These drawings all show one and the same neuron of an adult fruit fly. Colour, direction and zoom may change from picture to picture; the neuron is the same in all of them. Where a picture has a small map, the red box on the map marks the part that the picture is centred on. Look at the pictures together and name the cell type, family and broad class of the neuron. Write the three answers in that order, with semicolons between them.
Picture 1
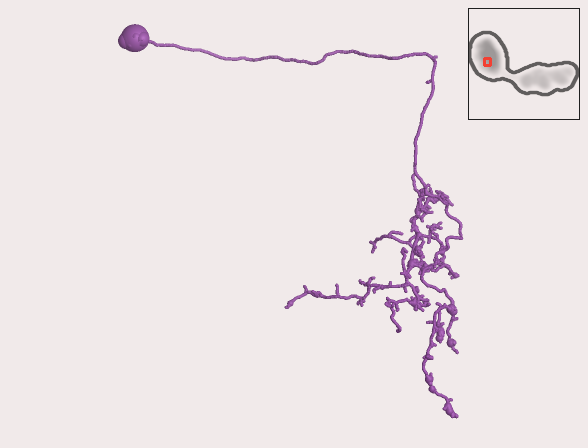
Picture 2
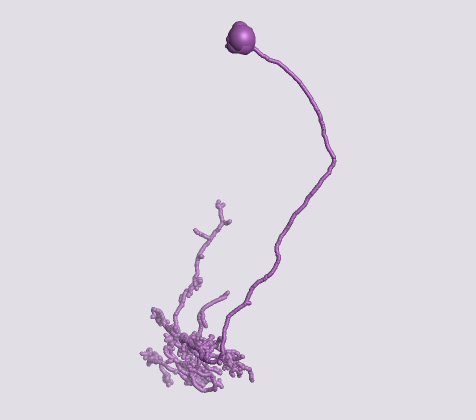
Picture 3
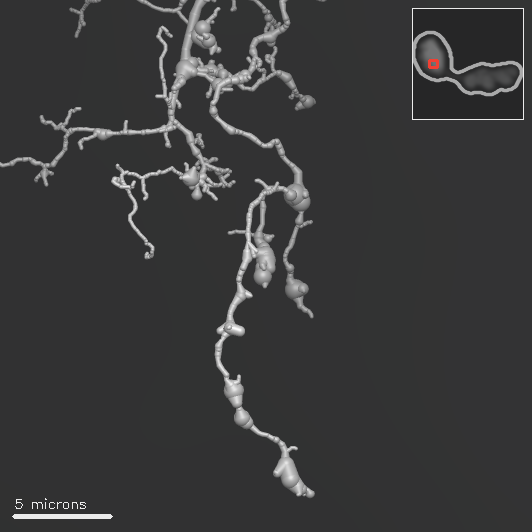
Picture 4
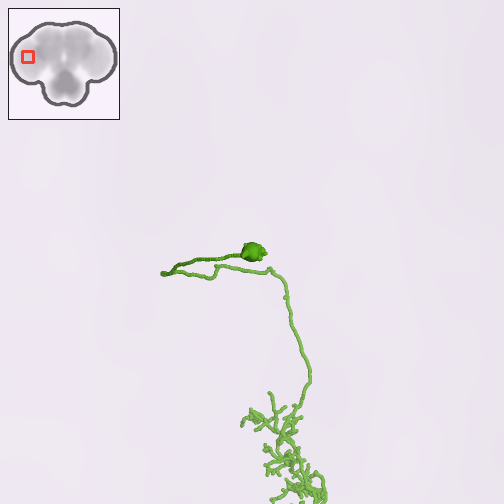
Cm2; Cm; optic-lobe intrinsic neuron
